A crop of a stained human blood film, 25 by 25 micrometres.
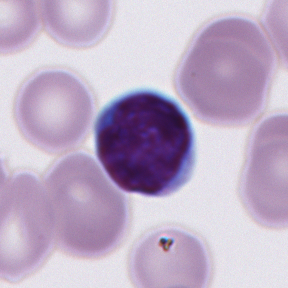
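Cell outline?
Smooth, nearly round.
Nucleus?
About 8 micrometres across, round in outline, filling about 80% of the cell's area. Chromatin dense, dark purple, coarsely clumped. No nucleoli seen.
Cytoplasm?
Thin pale blue rim around the nucleus.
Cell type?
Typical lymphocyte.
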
